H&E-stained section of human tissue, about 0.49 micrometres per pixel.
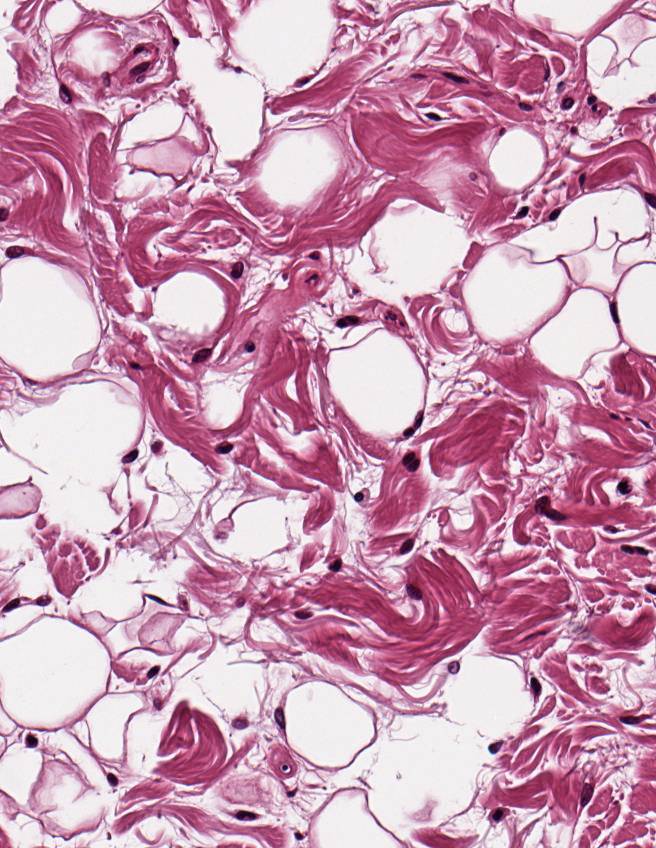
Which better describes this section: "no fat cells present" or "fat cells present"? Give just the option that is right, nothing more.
Fat cells present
